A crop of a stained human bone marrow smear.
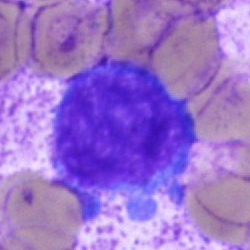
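Blast: the cell in the middle of this stained bone marrow smear. Its outline is roughly round. Its chromatin stains deep purple-blue, finely textured rather than coarsely clumped. A scant rim of deep blue cytoplasm shows best along the lower edge. From that lower edge, small rounded blue blebs project.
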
